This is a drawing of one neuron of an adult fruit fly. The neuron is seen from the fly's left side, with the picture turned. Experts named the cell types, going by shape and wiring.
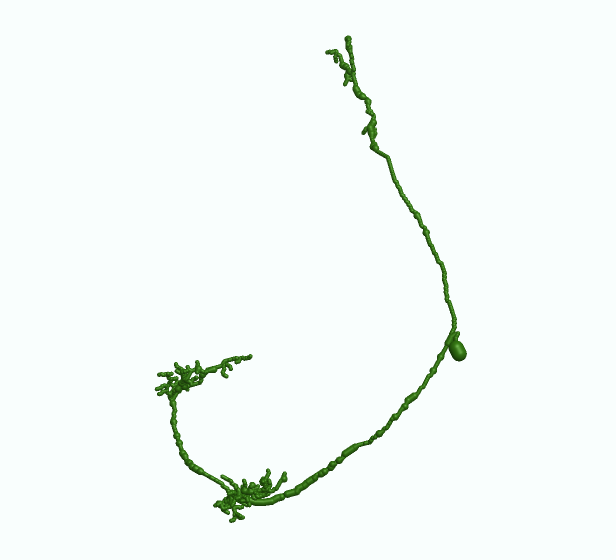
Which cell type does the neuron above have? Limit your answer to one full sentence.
Under the cell type LLPC2 falls this neuron.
